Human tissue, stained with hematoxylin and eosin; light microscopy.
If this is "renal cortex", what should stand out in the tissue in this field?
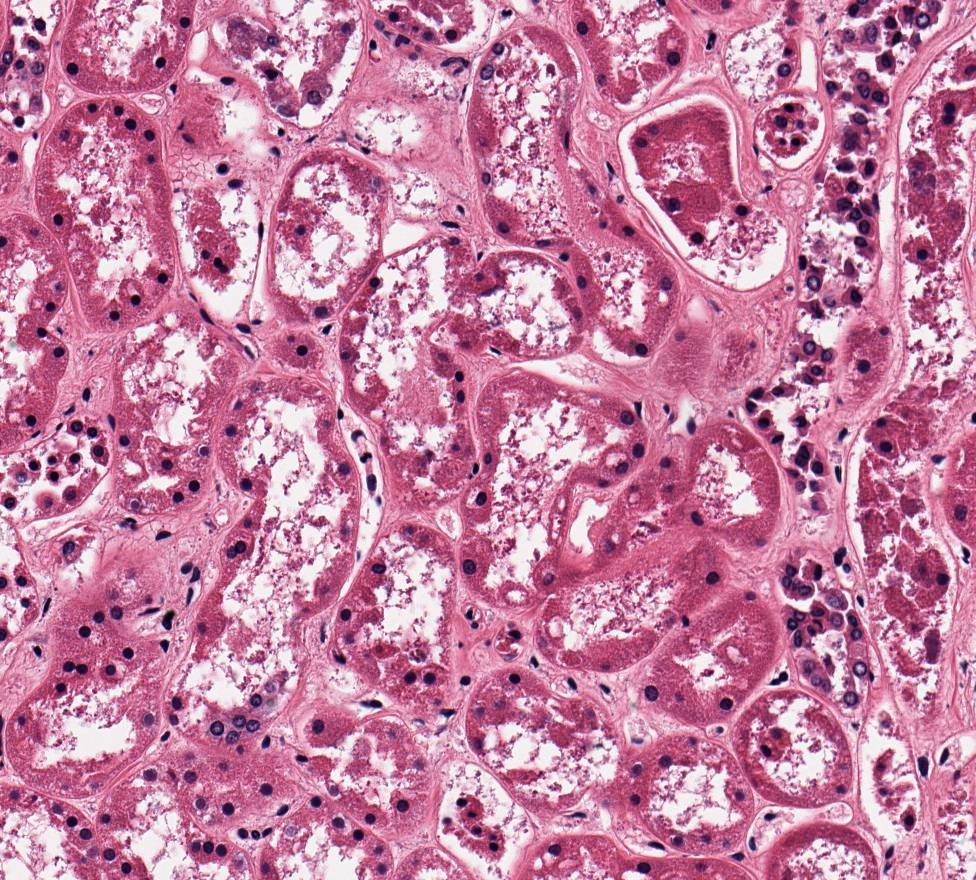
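Fits renal cortex: whole field packed with closely set round to elongated tubule profiles.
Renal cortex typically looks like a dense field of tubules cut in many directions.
Does not fit: no glomerulus seen.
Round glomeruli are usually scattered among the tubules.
Tubules lined by a single layer of cuboidal cells with abundant pink cytoplasm. Tubular cell nuclei small, round, darkly stained, mostly toward the cell base. Near right edge, some tubule lumens hold loose clusters of rounded cells with dark round nuclei.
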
